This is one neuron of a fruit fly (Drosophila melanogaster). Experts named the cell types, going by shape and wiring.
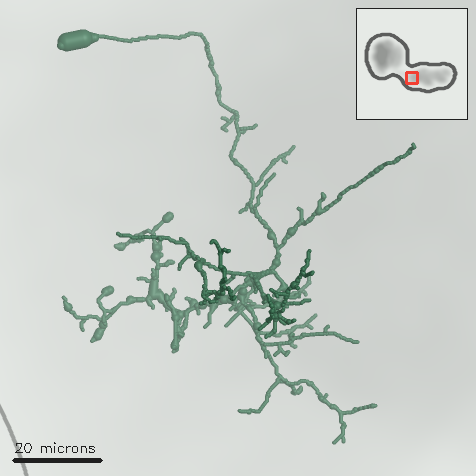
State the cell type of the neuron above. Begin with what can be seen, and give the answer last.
The cell body is at the upper left of the picture. By the scale bar it is about 95 microns tall in this view. The picture shows dozens of branch ends. It is a nerve-cord intrinsic neuron. The cell type is IN19A124.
